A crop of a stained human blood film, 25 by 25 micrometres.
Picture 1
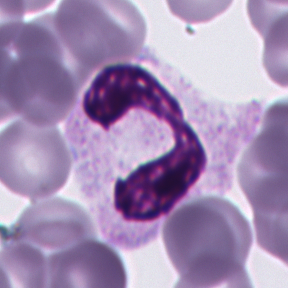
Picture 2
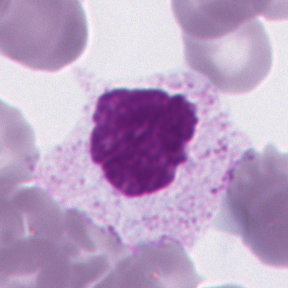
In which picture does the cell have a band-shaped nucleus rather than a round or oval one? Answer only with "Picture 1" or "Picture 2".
Picture 1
